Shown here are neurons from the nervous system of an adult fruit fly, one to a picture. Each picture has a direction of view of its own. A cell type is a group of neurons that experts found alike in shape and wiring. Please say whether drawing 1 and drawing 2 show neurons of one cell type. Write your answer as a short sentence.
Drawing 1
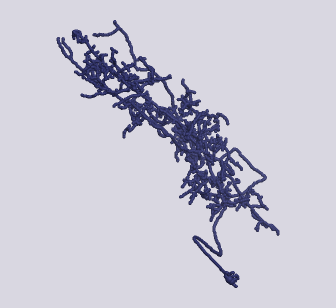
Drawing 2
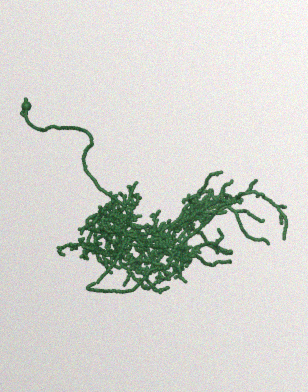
They are of the same cell type.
